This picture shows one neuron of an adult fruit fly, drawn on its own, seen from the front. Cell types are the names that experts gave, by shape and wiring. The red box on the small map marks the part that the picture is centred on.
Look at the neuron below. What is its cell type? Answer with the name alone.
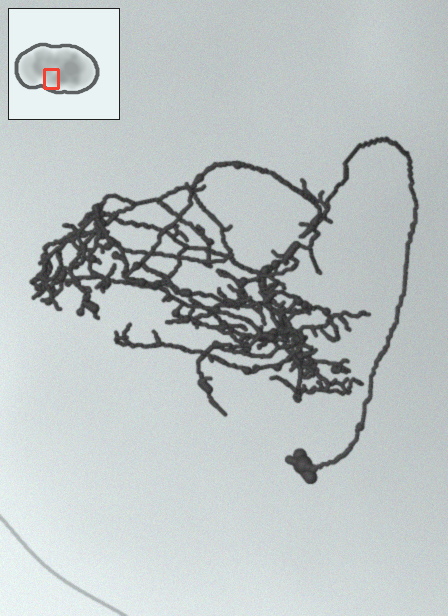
GNG409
